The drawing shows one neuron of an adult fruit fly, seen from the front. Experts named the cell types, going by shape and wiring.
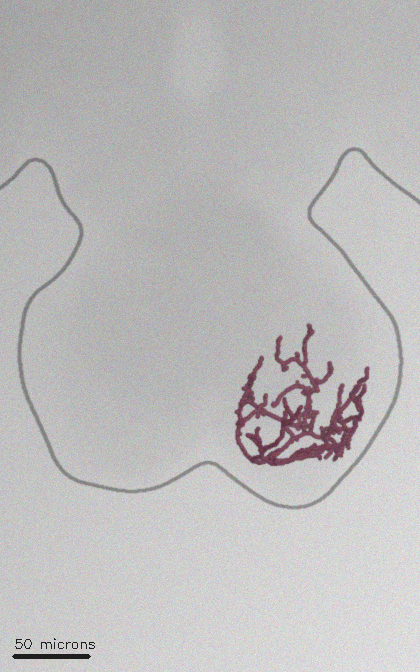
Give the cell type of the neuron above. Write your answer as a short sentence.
The cell type is IN01B027_d.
